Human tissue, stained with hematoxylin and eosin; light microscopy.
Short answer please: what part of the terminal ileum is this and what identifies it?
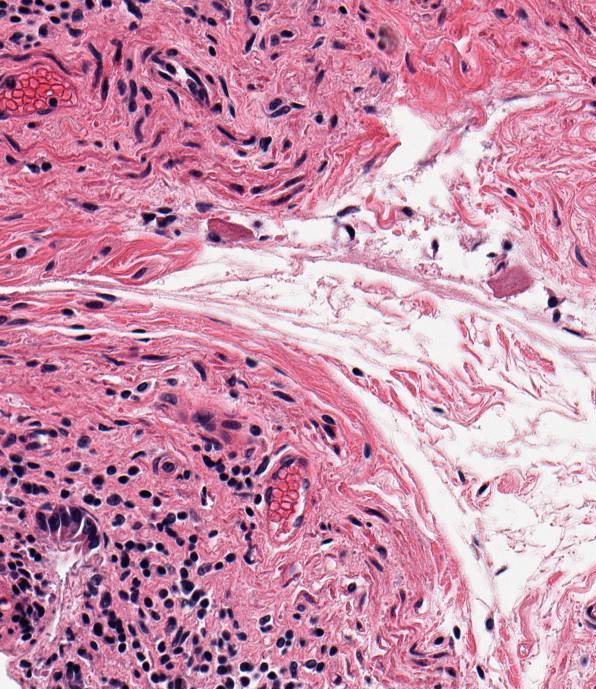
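That's dense connective tissue. Up at the left you've got wavy pink collagen bundles running in varied directions with scattered spindle-shaped nuclei.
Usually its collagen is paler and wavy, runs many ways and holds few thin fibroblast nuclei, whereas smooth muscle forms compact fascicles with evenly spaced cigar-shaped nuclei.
A pale, loose band crosses the field from left to right.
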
